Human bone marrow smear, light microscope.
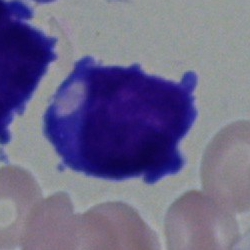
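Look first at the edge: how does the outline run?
It is irregular, with small rounded blebs along the margin.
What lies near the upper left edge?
A pale pinkish oval area.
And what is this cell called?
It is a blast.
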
